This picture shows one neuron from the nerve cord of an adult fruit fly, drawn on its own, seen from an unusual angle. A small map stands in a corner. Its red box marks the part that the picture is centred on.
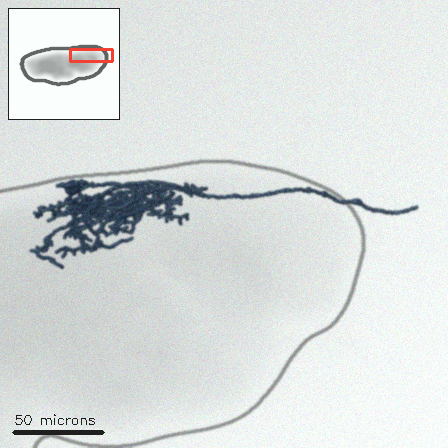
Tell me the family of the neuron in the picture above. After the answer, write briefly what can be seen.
Its family is MNad. It is a motor neuron of the nerve cord. By the scale bar it is about 200 microns wide in this view. In this view it is more than twice as wide as it is tall.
